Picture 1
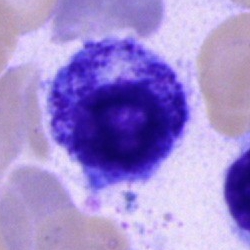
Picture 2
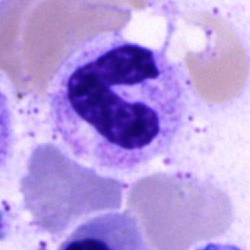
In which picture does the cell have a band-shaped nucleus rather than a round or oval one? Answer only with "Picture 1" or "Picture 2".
Picture 2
